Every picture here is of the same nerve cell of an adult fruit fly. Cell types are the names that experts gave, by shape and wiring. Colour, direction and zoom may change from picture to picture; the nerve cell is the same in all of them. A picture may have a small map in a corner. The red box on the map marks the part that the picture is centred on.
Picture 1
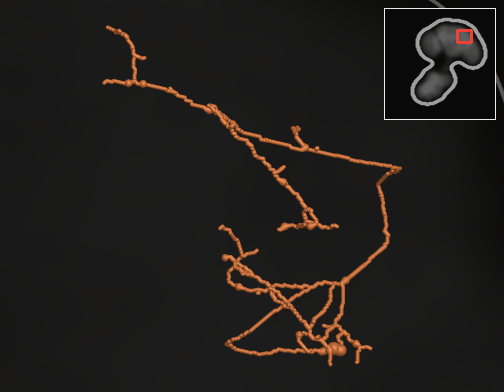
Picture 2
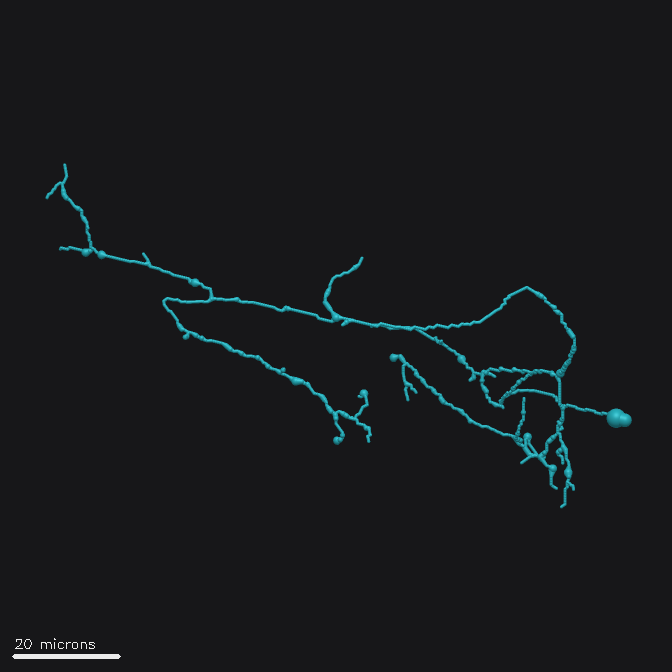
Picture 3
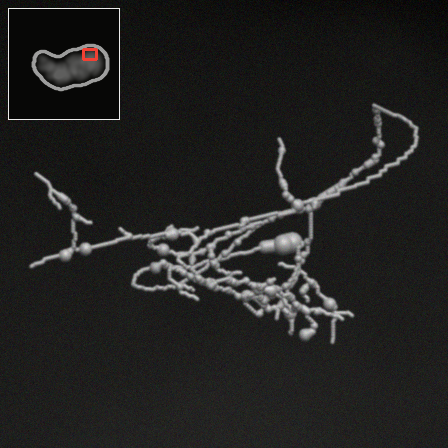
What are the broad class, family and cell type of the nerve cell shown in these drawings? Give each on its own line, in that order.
central-brain intrinsic neuron
hemilineage LHp1
LHPV4h1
